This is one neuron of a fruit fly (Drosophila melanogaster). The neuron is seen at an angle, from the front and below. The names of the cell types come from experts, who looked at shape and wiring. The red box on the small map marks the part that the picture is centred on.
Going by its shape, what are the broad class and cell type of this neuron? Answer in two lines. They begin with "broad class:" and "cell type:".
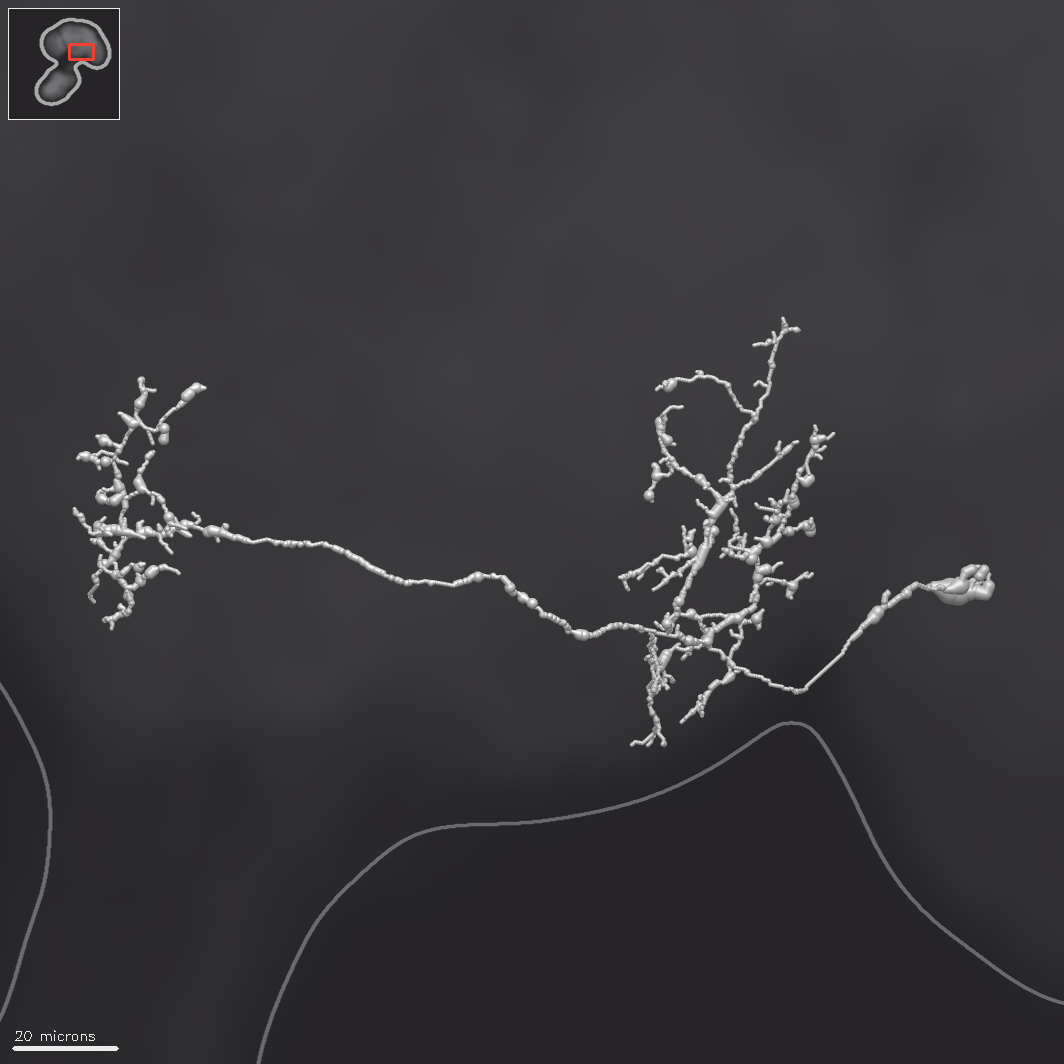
broad class: central-brain intrinsic neuron
cell type: GNG208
